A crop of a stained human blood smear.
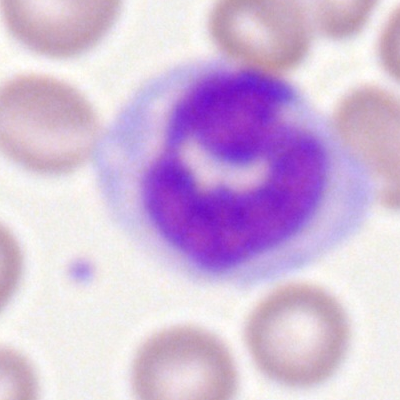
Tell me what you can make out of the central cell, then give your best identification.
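First the nucleus: it bends into a horseshoe shape, curled around a pale central cleft. The cytoplasm is a pale lavender-blue, and its rim looks wider on the left than on the right. I can't make out any distinct coarse granules in it. Nothing projects from the cell surface either. My answer, then: this is a monocyte.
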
